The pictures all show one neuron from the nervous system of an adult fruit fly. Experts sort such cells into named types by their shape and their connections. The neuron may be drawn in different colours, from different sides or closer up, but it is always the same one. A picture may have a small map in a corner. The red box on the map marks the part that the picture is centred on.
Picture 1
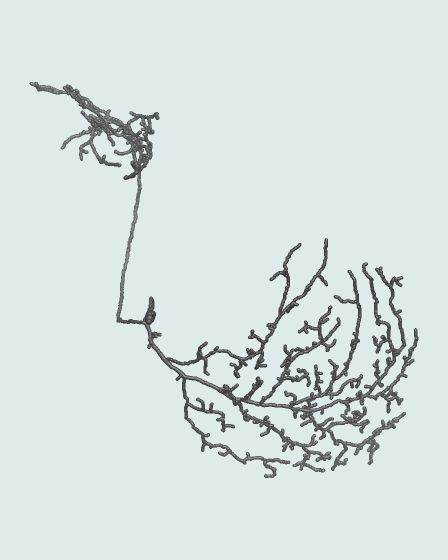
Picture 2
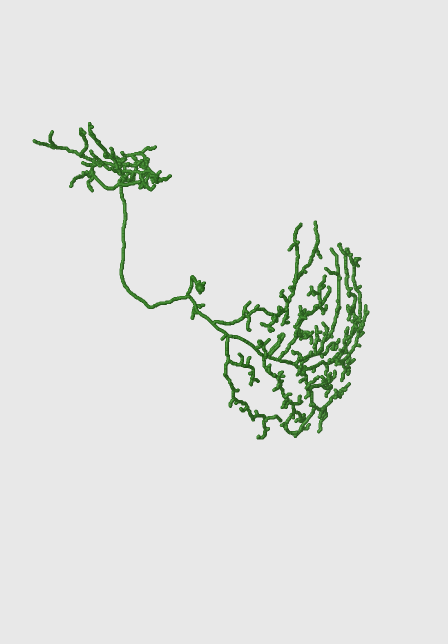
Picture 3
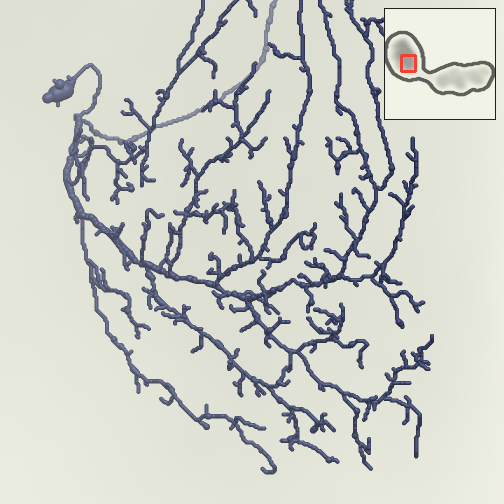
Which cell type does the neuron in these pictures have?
MeVP30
